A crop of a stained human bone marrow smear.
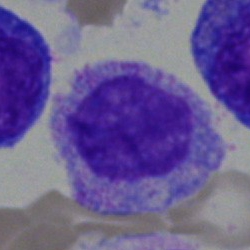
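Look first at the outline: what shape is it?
Roughly round.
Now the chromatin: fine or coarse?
Finely textured, not coarsely clumped.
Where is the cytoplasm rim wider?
Below the nucleus rather than above; fine pink-purple granules are scattered through it.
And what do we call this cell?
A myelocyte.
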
